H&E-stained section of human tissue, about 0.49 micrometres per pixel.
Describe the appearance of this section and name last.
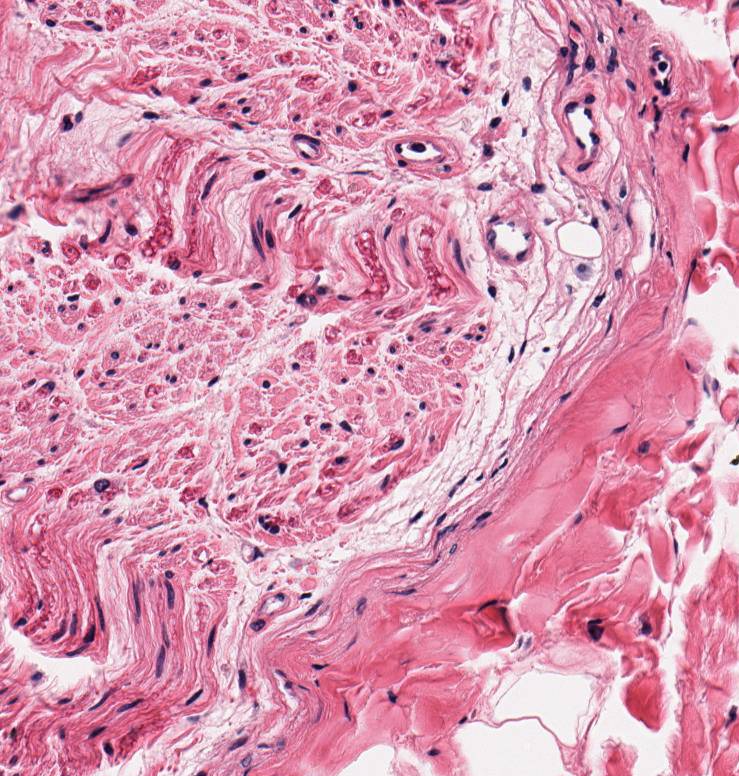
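The left two-thirds is a large bundle of fine fibres, bounded on its right by a curving connective tissue band. Lengthwise-cut fibres, left and lower left, run in a wavy zigzag. The scattered nuclei are mostly dark and elongated or spindle-shaped. This is tibial nerve.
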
